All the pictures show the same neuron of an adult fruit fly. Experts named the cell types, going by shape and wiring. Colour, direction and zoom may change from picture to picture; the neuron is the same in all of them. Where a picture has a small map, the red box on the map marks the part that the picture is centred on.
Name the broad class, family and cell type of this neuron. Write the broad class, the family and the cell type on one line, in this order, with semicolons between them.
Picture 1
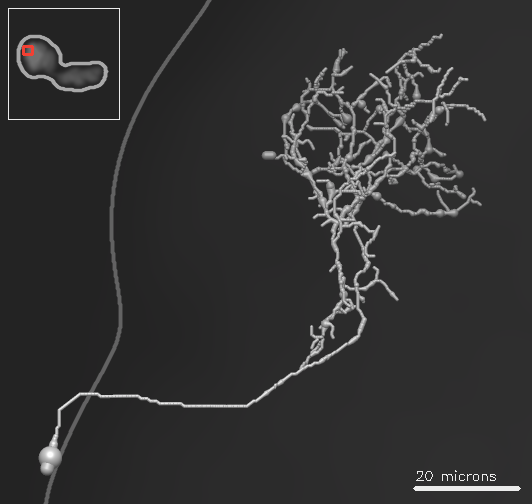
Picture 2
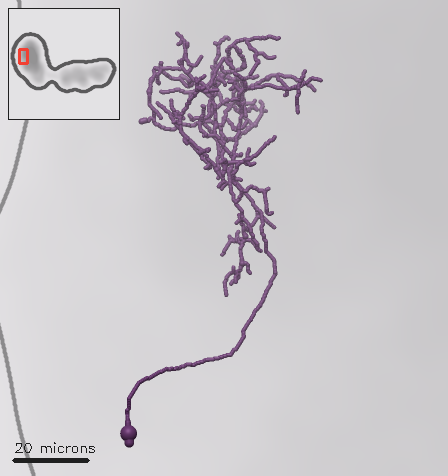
central-brain intrinsic neuron; hemilineage EBa1; CRE054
